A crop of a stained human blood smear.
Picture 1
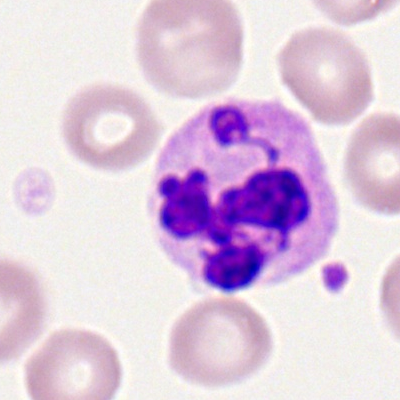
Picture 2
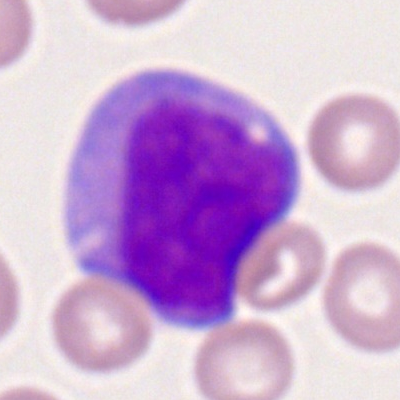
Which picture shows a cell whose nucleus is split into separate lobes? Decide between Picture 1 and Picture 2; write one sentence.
In Picture 1 the cell's nucleus is segmented rather than one mass.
